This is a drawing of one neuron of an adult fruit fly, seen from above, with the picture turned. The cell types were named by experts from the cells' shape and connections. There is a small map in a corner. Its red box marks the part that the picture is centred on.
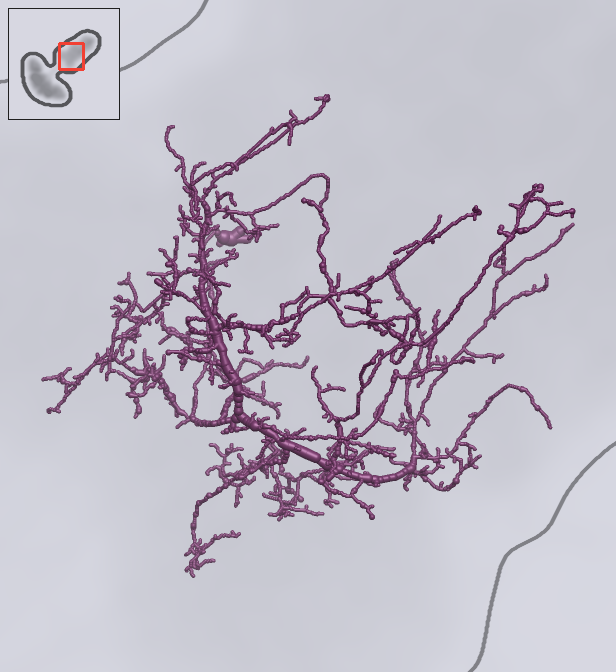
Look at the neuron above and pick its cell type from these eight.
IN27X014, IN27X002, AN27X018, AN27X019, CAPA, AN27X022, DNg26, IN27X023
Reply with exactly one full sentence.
So far as cell type goes, this neuron is IN27X014.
